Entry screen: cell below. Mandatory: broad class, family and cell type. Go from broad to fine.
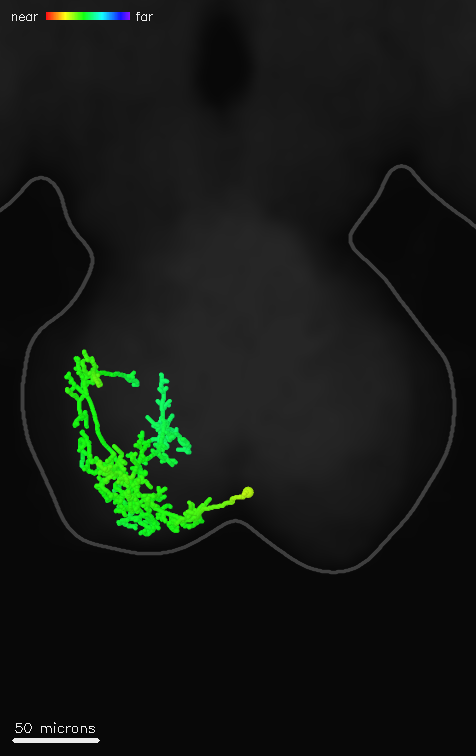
nerve-cord intrinsic neuron; hemilineage 13B; IN13B024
